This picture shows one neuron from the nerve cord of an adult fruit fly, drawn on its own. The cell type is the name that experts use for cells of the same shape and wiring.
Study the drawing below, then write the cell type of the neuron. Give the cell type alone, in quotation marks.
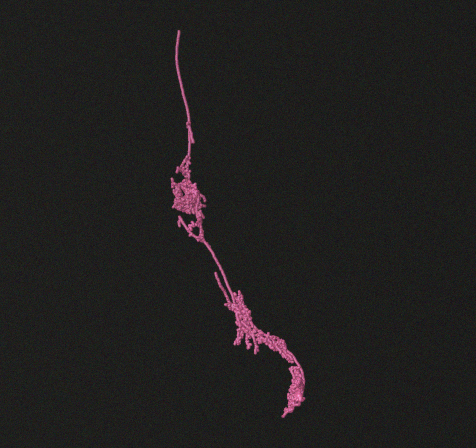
"ANXXX027"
